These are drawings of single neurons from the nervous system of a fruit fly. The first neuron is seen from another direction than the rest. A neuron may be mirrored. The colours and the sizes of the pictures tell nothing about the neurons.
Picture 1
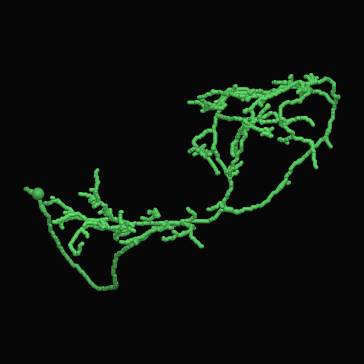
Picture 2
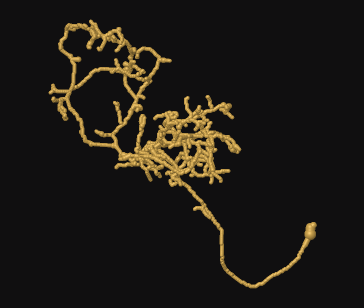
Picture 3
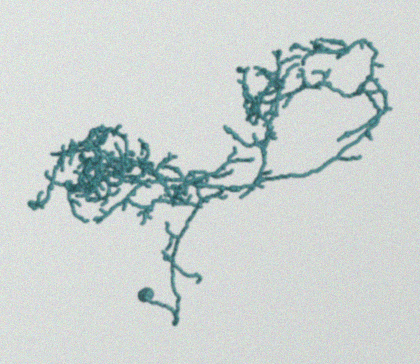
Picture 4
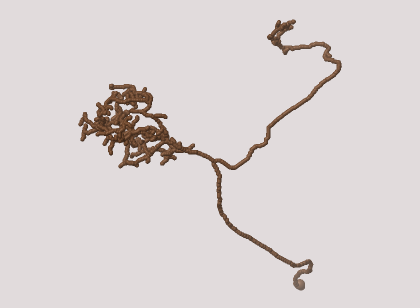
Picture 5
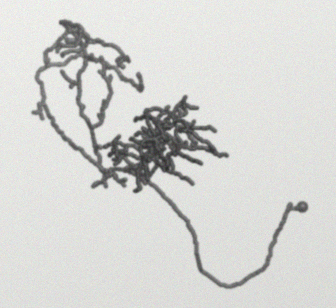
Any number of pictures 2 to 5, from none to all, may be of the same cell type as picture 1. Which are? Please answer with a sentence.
Picture 2, picture 3 and picture 5 are of the same cell type.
